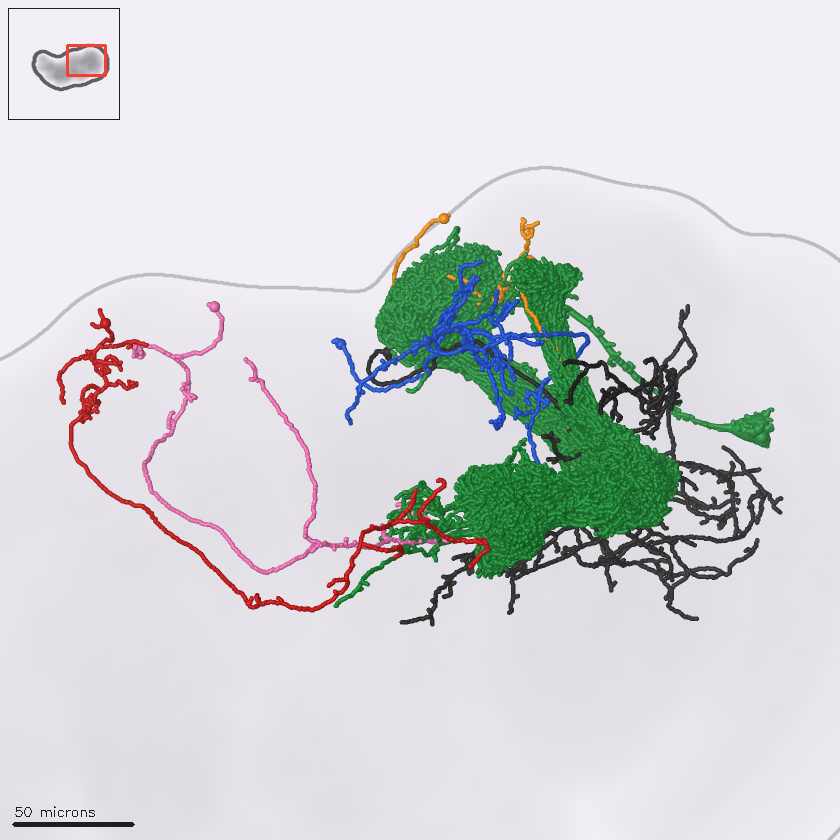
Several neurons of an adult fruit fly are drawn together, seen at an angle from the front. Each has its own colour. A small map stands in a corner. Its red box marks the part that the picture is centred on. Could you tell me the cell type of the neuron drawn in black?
pC1_9a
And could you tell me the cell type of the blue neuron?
SMP409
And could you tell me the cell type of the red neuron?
KCg-m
